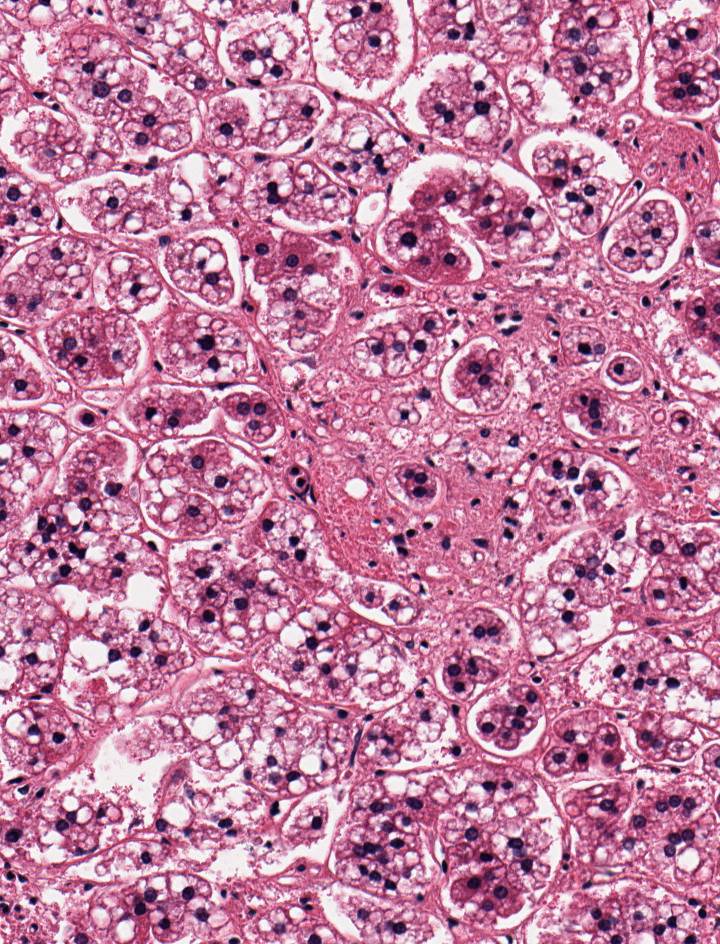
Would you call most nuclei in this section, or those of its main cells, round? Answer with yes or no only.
Yes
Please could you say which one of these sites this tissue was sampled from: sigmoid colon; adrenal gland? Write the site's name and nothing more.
adrenal gland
